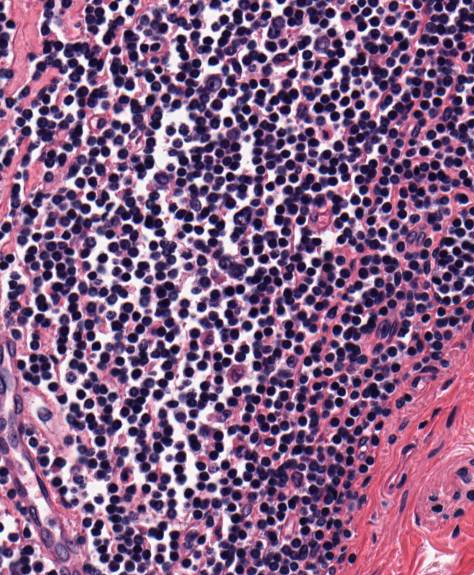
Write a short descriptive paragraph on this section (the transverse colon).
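Most of the field consists of a dense, diffuse sheet of small round cells, with no follicles or germinal centres. These cells are small lymphocytes, each with a round, dark-staining nucleus and very scant cytoplasm. Nuclear size is fairly uniform across the field. Thin pink strands of stroma run irregularly between the cells within the cellular sheet.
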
